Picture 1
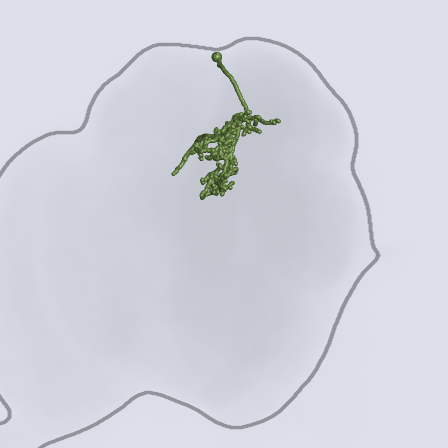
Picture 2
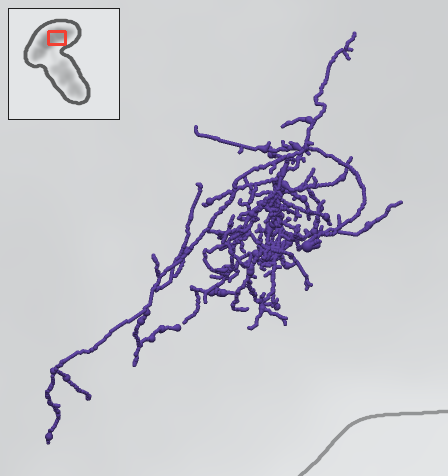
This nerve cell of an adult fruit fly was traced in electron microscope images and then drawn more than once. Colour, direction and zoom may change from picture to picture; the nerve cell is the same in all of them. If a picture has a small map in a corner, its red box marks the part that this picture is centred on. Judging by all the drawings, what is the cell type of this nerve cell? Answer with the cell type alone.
CB1636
